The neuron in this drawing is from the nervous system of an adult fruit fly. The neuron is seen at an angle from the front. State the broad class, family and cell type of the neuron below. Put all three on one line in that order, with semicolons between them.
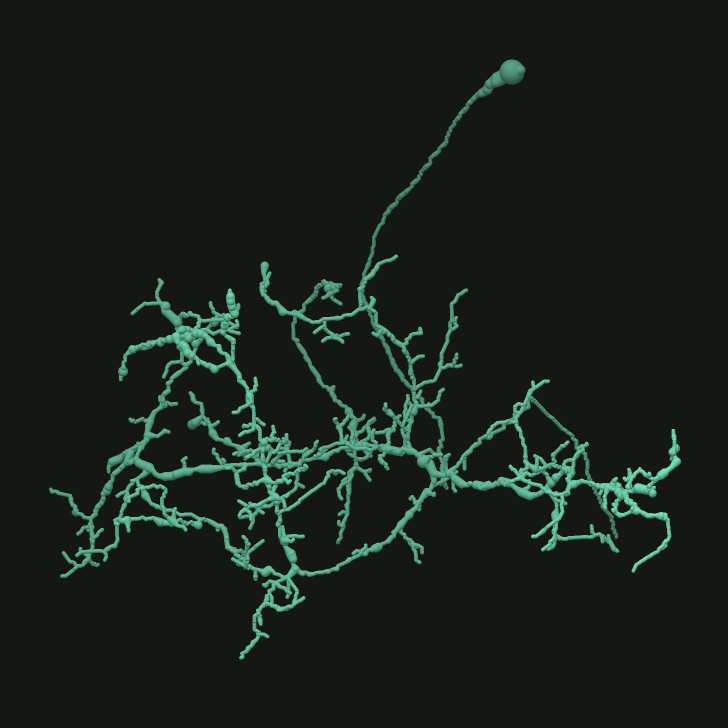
nerve-cord intrinsic neuron; hemilineage 11A; IN11A028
